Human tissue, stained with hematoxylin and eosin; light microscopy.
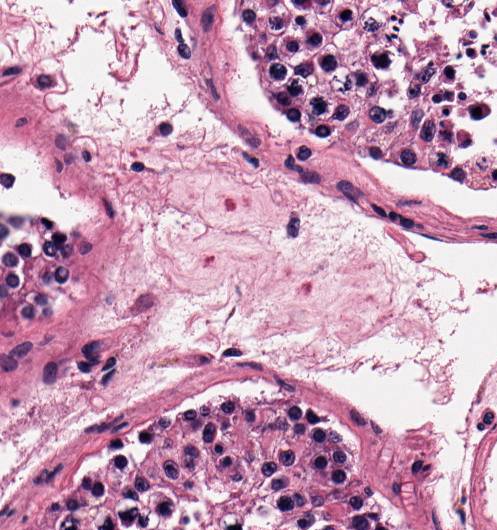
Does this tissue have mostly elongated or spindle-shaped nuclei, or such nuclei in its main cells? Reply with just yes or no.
No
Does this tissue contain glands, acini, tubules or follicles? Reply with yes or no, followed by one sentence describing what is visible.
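Yes. Parts of three rounded tubules lie at the top right, the bottom and the left edge, with a band of connective tissue between them in the centre.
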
